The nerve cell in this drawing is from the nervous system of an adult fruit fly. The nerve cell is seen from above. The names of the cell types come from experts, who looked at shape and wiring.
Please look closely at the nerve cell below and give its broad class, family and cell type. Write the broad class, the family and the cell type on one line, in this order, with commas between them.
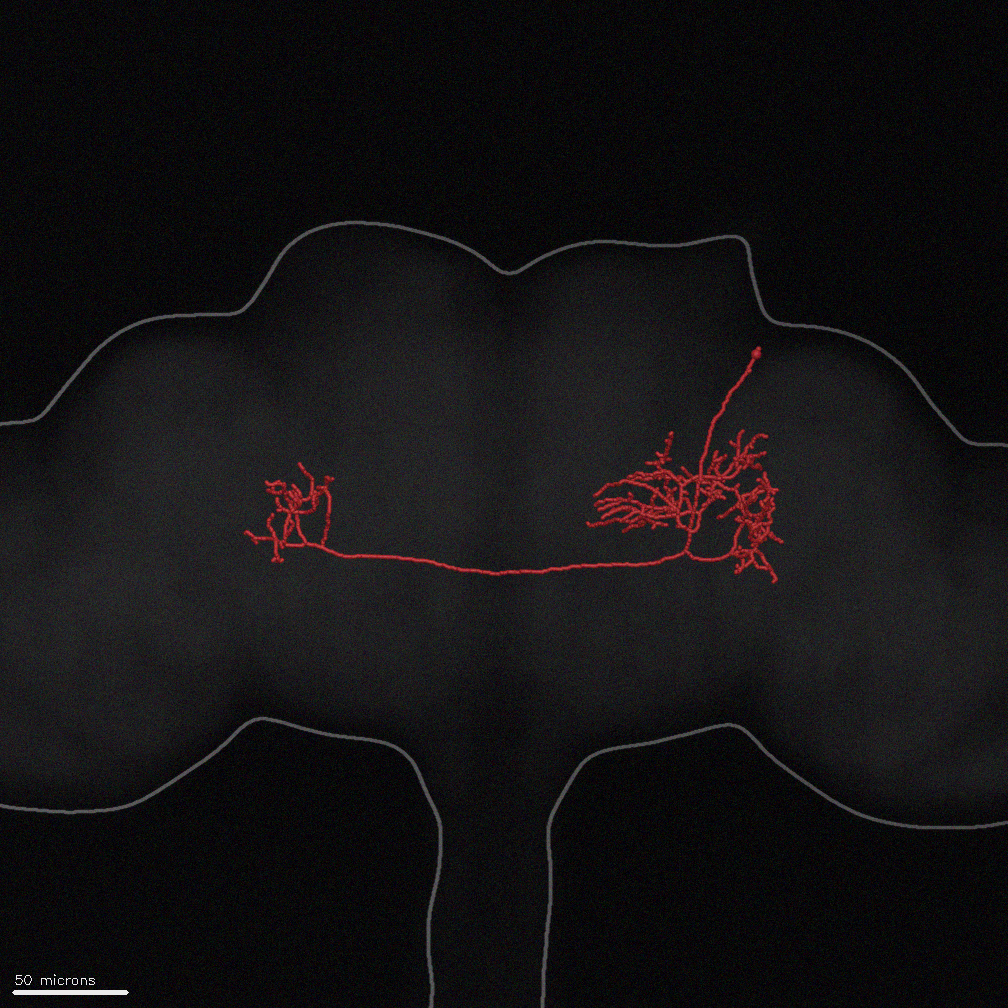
central-brain intrinsic neuron, hemilineage VLPa2, PVLP048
